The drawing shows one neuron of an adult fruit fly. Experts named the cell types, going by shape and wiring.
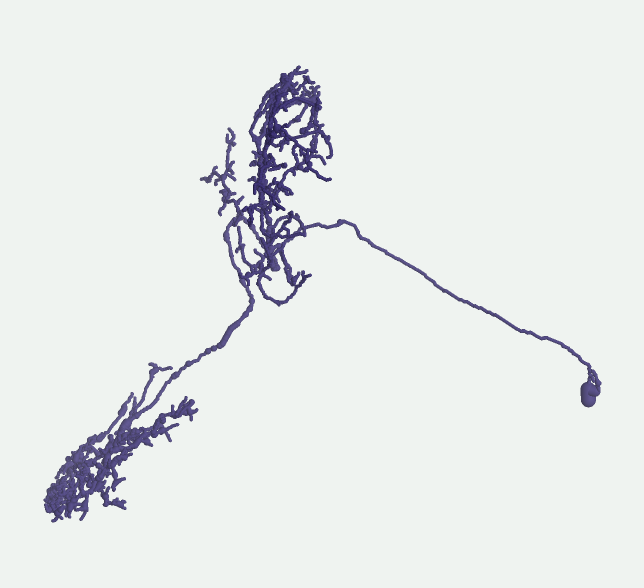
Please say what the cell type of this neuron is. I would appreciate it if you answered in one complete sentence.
Cell type LAL171 is what this neuron is.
